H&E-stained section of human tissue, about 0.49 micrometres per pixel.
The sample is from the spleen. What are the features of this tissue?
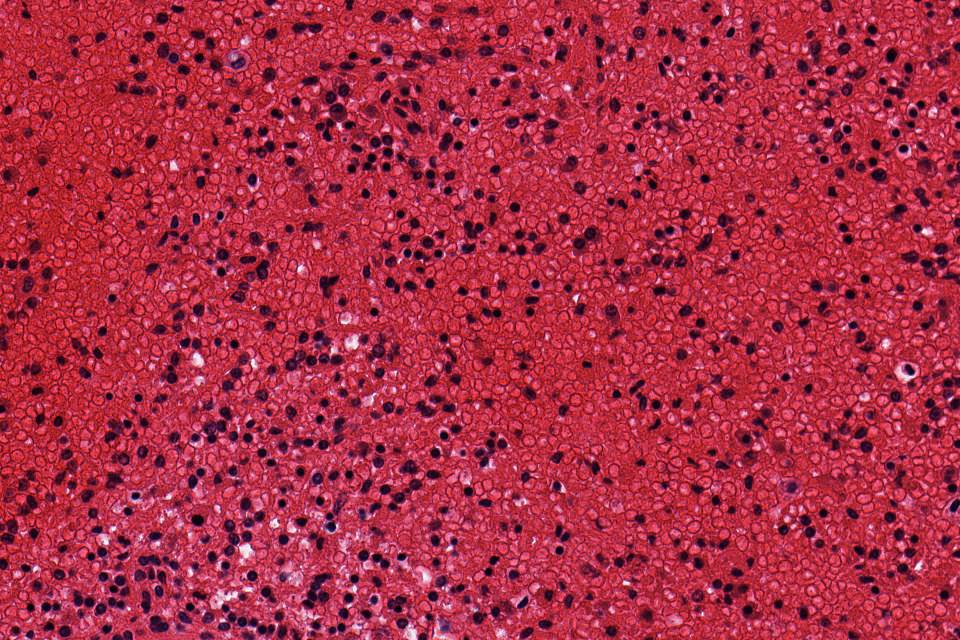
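The field is a solid sheet of tightly packed red blood cells, with no glands, tubules or follicles. Pressed together they are polygonal, darker-rimmed. Small round cells with dense dark nuclei and scant cytoplasm lie singly among them. Fat cells and fibre bundles are absent.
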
